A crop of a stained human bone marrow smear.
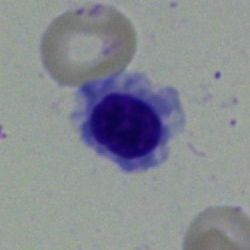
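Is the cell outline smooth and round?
No, it is irregular and ragged, and the cytoplasmic border carries several small bumps and frayed projections.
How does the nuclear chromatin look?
Dense, and stained dark purple.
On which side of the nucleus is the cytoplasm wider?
On the right side rather than the left.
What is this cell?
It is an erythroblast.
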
